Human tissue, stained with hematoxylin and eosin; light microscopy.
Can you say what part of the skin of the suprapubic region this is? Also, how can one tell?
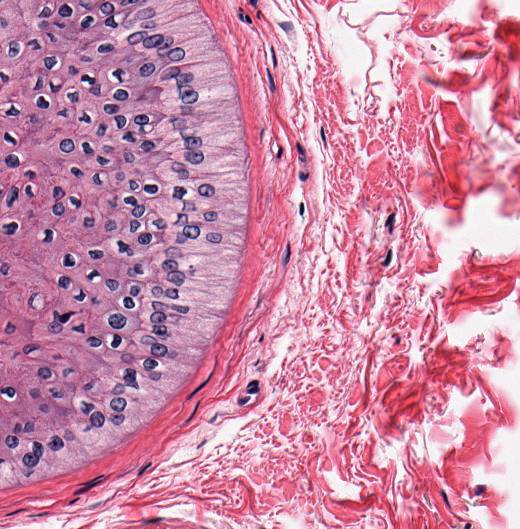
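What you're looking at is a hair follicle. A large, curved, cell-rich epithelial mass fills the left, with connective tissue on the right.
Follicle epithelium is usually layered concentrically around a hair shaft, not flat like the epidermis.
Look along the curved border: the outermost cells are columnar, their nuclei lined up in a palisade. Inside, many round nuclei sit within clear halos. Then there's the bright pink, smooth, homogeneous band along its outer edge.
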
